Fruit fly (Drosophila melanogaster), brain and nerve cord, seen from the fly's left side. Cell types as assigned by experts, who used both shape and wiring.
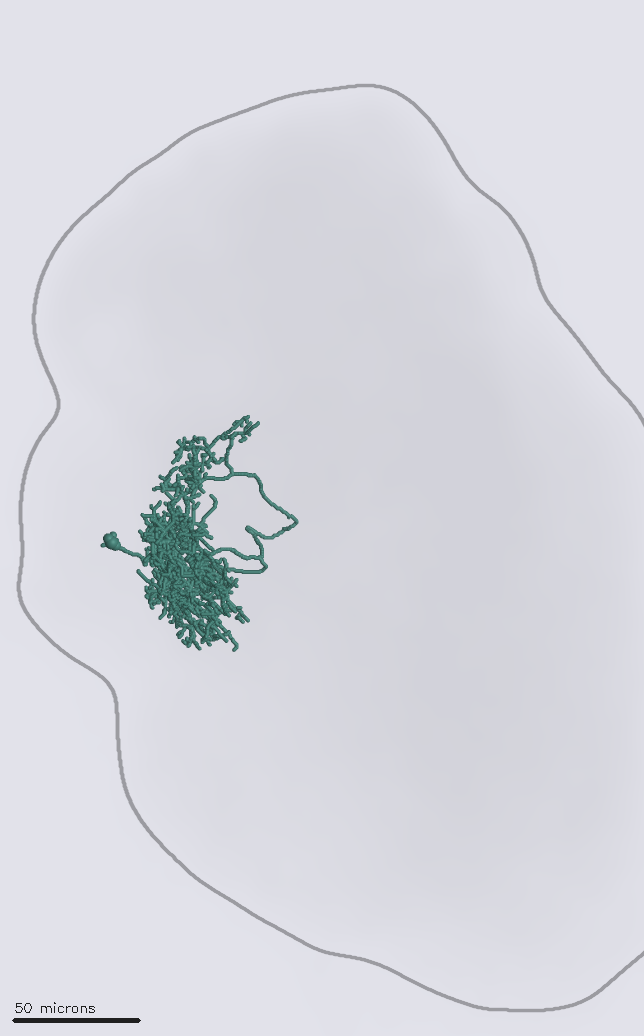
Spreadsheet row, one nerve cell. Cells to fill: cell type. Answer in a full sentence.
The cell type is AVLP090.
